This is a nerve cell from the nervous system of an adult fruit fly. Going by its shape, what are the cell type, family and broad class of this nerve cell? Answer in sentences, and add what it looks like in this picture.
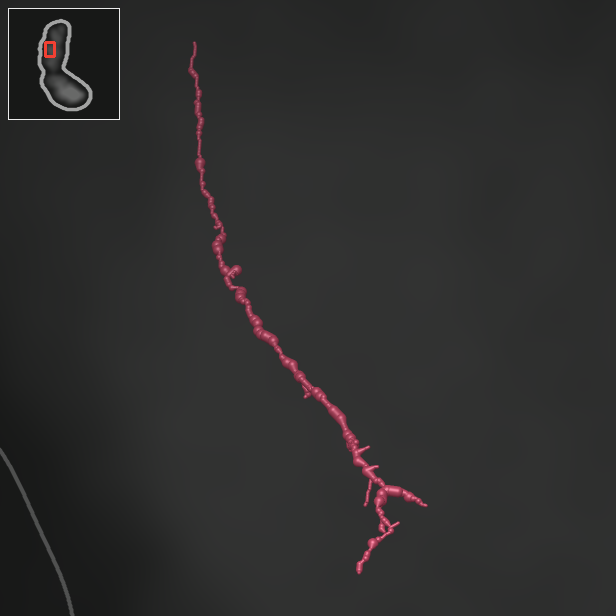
The cell type is SNpp58. Its family is called class mechanosensory proprioceptive. Its broad class is sensory neuron entering the nerve cord. The drawing shows no cell body. It has a dozen or fewer branch ends.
